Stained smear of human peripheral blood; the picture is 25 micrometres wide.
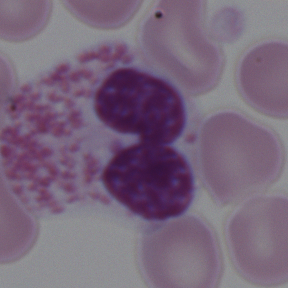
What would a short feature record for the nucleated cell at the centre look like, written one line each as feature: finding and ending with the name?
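Chromatin: dense, dark purple
Granules: mainly left of the nucleus
Nucleus: not covered by granules
Cell border: not sharply defined around the granules
Name: eosinophil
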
